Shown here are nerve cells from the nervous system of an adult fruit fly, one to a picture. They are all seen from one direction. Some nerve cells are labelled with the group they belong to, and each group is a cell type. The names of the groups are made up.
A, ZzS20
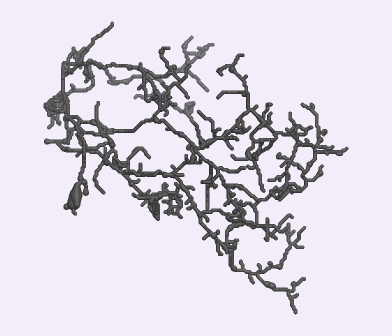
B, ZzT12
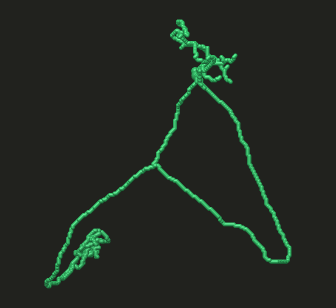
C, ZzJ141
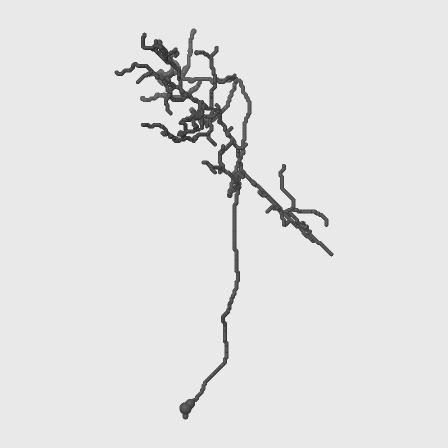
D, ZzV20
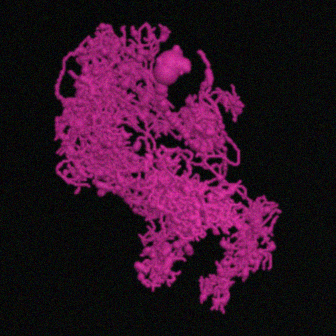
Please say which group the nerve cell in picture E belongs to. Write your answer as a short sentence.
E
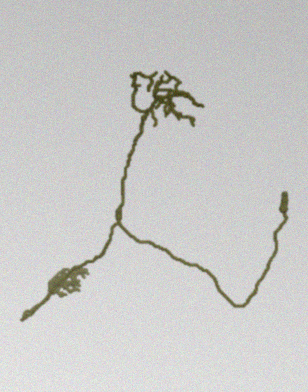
It belongs to ZzT12.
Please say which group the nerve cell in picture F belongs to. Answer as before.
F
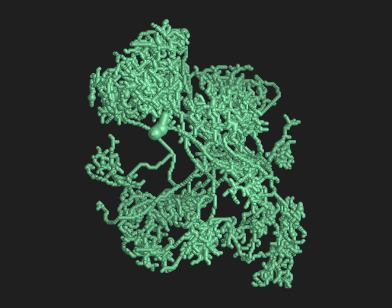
It belongs to ZzV20.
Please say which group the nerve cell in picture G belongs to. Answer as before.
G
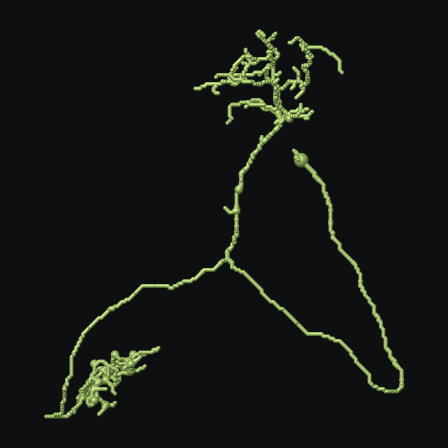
It belongs to ZzT12.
